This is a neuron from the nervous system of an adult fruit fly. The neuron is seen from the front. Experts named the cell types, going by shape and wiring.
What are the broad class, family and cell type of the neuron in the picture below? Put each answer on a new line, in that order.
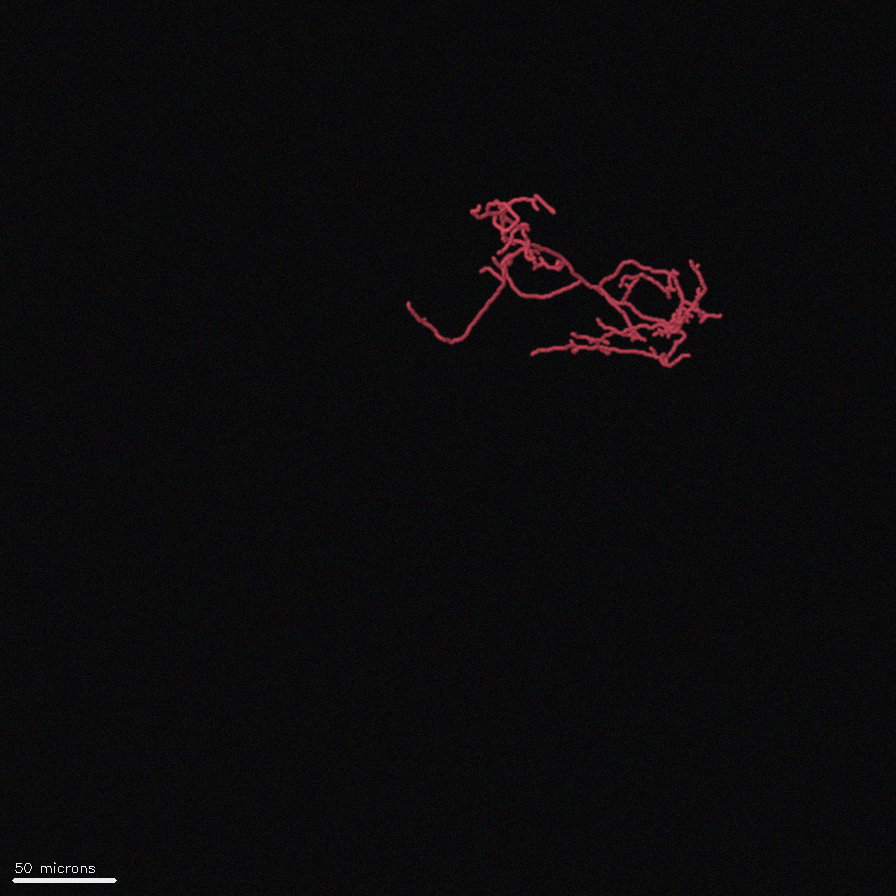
central-brain intrinsic neuron
hemilineage DM3_dorso_lateral
SMP323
